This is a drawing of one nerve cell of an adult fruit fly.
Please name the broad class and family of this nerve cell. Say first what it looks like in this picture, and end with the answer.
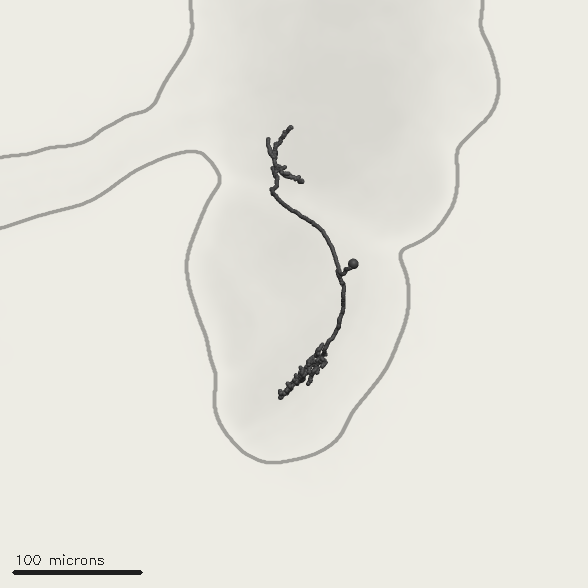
It lies in the brain. Its cell body lies in the middle of the picture. From top to bottom in the picture it spans about 200 microns. Its broad class is visual projection neuron. Its family is MeVP.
